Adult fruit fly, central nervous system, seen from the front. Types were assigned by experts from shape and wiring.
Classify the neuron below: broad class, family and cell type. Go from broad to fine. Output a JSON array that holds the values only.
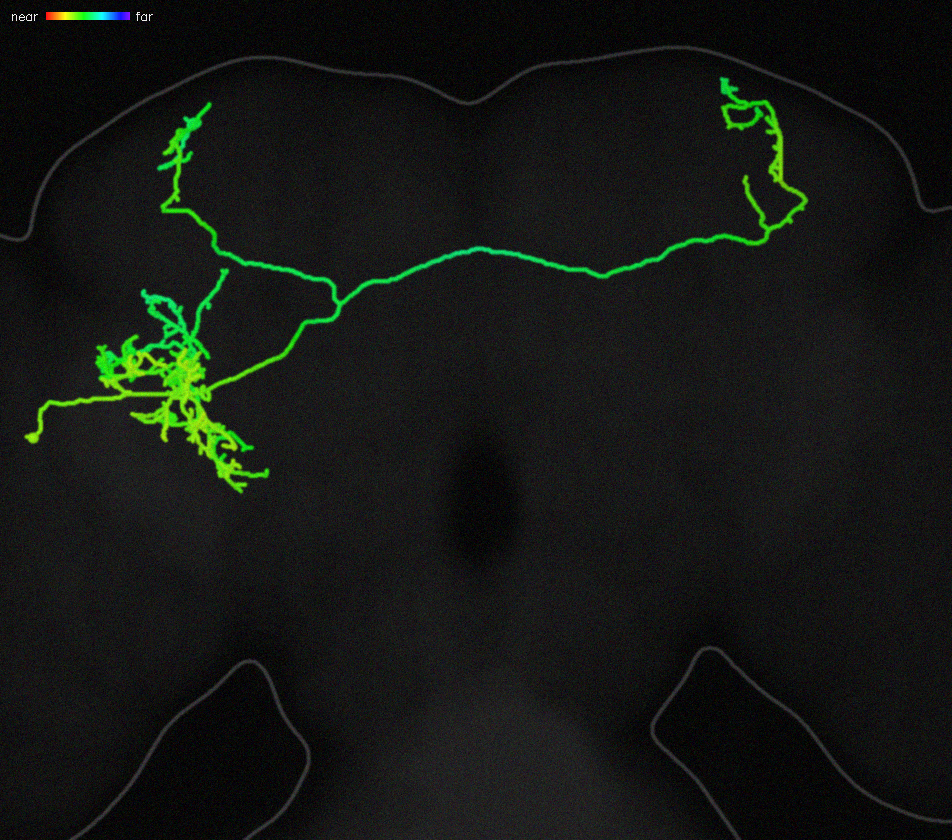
["central-brain intrinsic neuron", "hemilineage VLPl2_medial", "AVLP191"]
